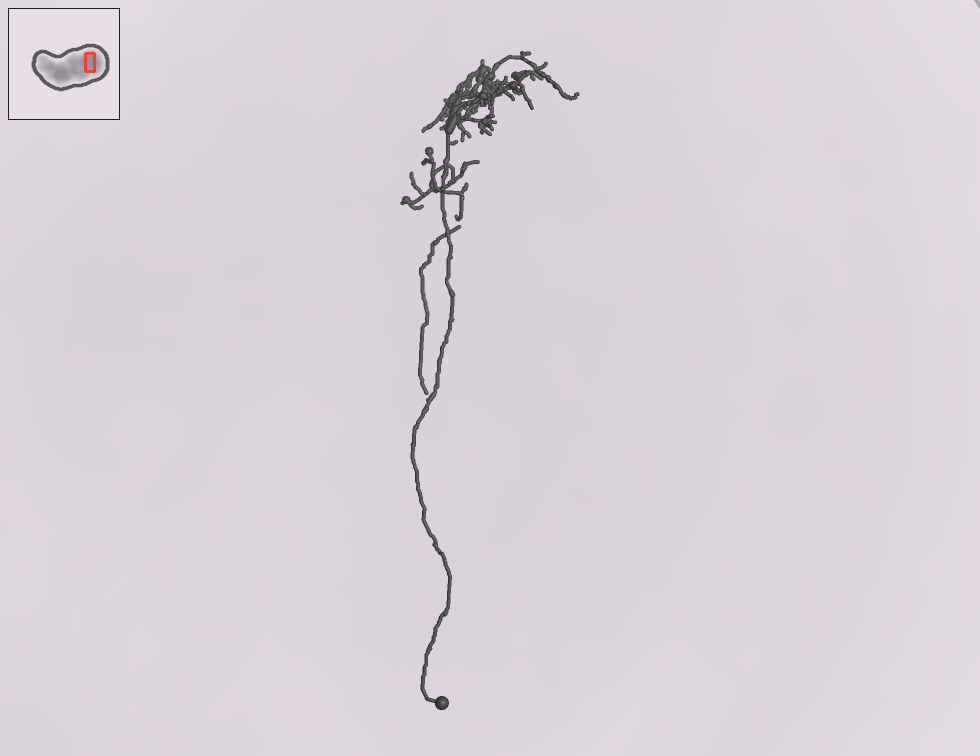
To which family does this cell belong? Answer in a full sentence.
The family is Li.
